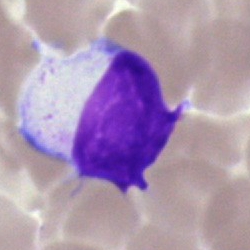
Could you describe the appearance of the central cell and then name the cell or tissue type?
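Start with the nucleus: it sits off-centre, filling the right part of the cell. Its chromatin is dense and stains a dark purple. In the cytoplasm you can find a few small reddish-purple granules scattered about. Along the lower and right edges, small pointed projections stick out. This cell is a lymphocyte.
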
